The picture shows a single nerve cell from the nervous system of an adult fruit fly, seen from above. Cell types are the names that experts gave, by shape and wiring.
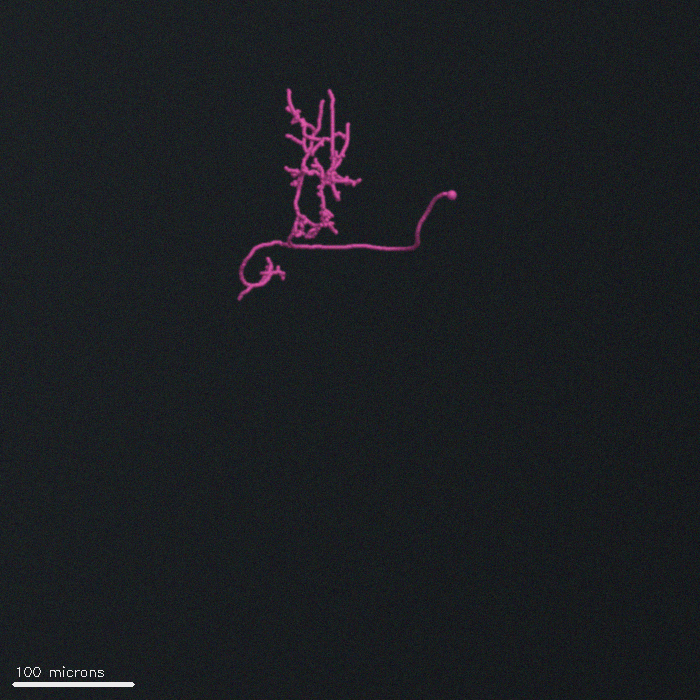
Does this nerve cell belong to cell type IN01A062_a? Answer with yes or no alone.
yes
